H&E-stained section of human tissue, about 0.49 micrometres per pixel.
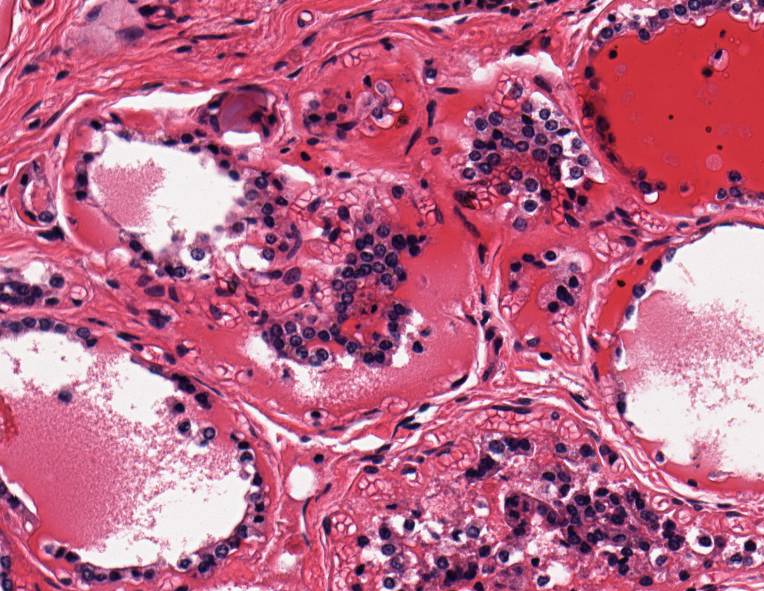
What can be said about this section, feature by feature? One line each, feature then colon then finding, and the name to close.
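Architecture: rounded spaces and cell nests, thin pink fibrous septa
Large spaces: single lining layer, flattened to cuboidal cells, small round dark nuclei
Clear cells: nuclei small, round, darkly stained
Top left stroma: dense pink collagen, scattered elongated spindle nuclei
Name: thyroid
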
